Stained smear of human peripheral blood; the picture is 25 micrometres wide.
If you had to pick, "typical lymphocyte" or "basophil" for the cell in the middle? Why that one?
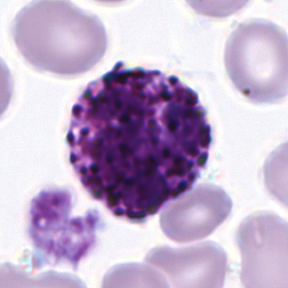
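This is a basophil rather than a typical lymphocyte. What decides it, as I look, is that the cell is packed with coarse, dark purple-black granules.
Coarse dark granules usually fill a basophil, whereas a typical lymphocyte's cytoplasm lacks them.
The granules also lie over the nucleus, so I can't trace its outline.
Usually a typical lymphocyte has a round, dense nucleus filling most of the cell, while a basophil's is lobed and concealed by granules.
The granules vary in size, and the cell is about 14 micrometres across.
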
